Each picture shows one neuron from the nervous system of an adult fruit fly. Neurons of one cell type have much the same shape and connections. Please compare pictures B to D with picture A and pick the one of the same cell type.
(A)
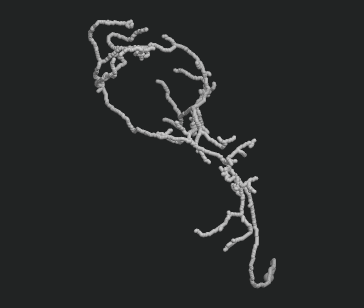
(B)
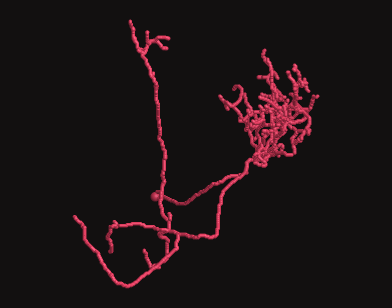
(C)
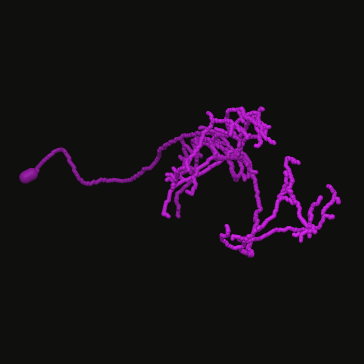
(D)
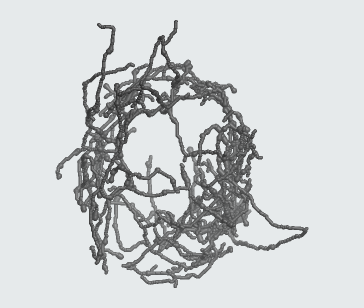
C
